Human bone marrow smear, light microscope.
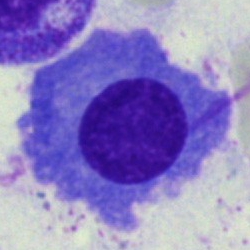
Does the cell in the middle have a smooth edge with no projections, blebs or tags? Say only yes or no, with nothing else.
No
